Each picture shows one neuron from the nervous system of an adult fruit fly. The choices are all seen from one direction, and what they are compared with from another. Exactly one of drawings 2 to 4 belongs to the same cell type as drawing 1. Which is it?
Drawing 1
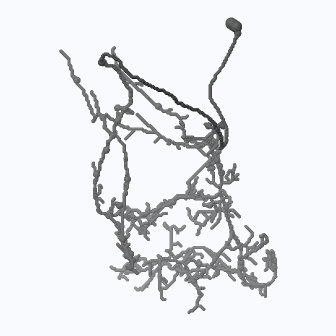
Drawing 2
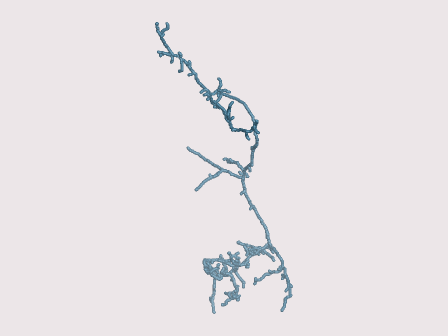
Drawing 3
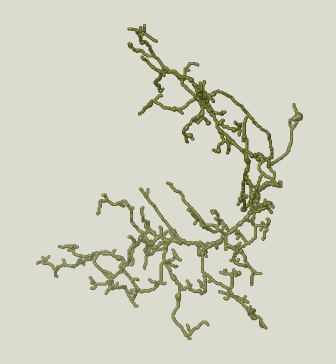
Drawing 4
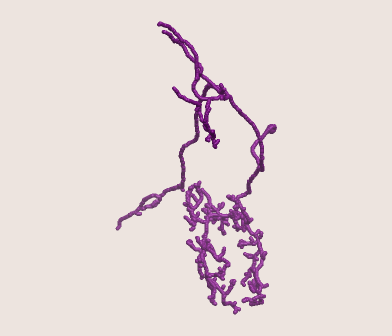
Drawing 4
